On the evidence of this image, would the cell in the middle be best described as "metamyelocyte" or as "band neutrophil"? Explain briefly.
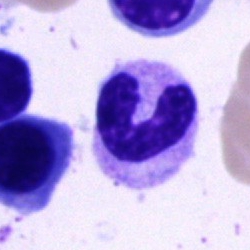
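This is a band neutrophil. Its nucleus is bent into a U shape, with the open side of the U facing upward. The chromatin is dark and coarsely clumped, and fine pinkish granules lie in the cytoplasm.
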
